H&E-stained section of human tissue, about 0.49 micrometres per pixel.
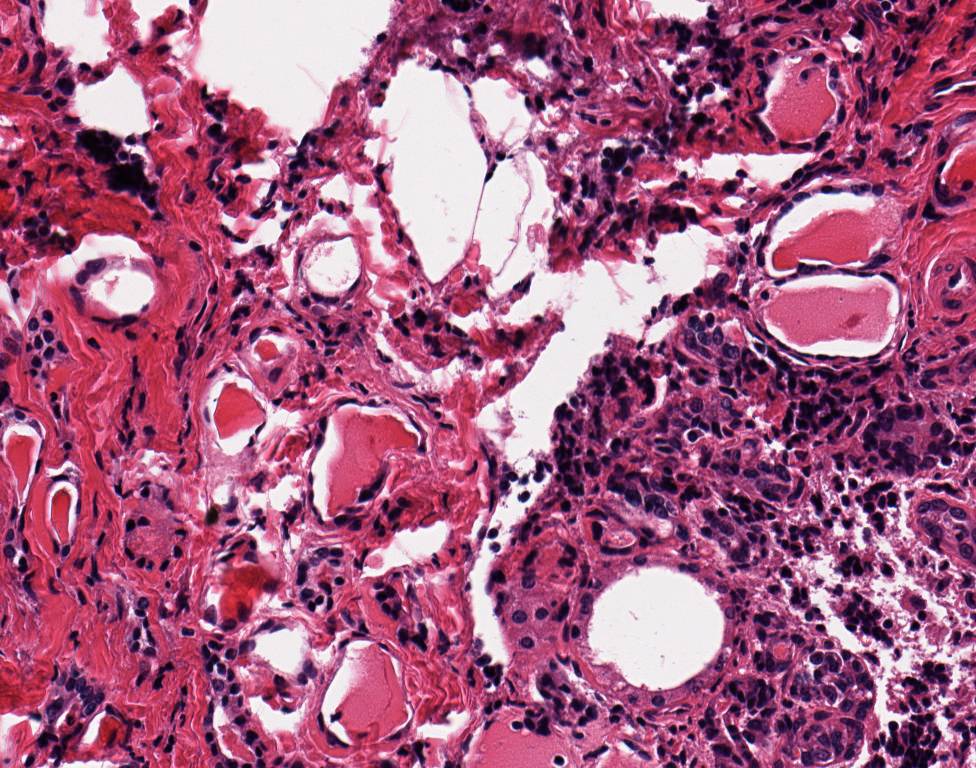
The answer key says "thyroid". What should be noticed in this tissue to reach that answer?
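So, thyroid: small follicles, round to oval, most filled with homogeneous pink material.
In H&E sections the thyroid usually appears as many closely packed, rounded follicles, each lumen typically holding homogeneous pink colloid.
In the left half they're lined by a single layer of flattened to low cuboidal cells.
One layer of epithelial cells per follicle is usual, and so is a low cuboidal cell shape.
Apart from follicles, the lower right holds dense sheets of lymphocytes with small round dark nuclei and scant cytoplasm. Around the round empty follicle at bottom centre lie cells with abundant pink granular cytoplasm and round nuclei.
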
